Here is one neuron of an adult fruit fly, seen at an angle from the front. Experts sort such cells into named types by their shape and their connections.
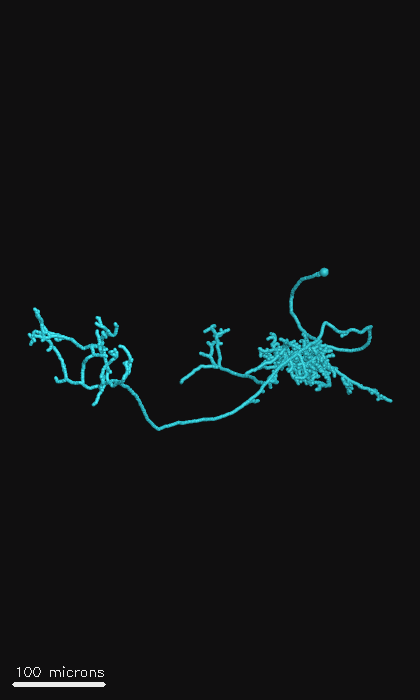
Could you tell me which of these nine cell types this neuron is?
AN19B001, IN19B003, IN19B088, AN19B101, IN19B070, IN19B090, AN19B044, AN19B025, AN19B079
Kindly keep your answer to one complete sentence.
The neuron is typed under the name AN19B025.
